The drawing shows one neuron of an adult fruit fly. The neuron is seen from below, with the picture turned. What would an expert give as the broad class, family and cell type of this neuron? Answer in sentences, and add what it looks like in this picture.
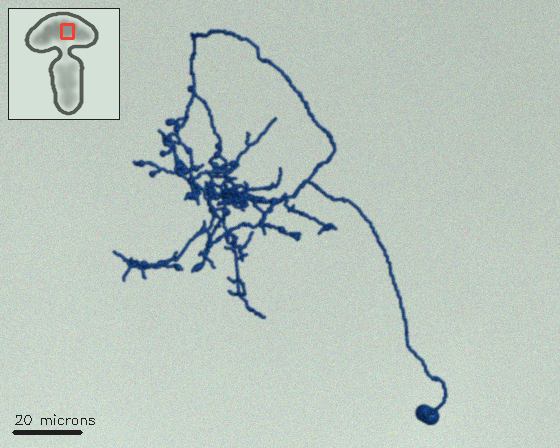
It is a central-brain intrinsic neuron. The family is hemilineage DL1_ventral. The cell type is CL273. It is in the brain and does not reach the nerve cord. The cell body can be seen at the lower right of the picture. The picture shows dozens of branch ends.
